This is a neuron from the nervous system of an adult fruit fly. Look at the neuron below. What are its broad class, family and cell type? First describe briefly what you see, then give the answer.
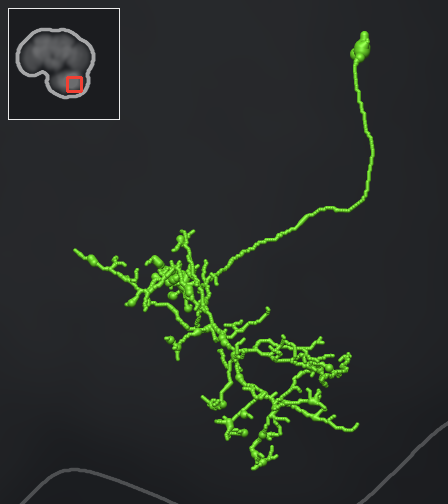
The picture shows dozens of branch ends. As drawn here it is taller than it is wide. This is a nerve-cord intrinsic neuron. The family is hemilineage 09A. Its cell type is IN09A074.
